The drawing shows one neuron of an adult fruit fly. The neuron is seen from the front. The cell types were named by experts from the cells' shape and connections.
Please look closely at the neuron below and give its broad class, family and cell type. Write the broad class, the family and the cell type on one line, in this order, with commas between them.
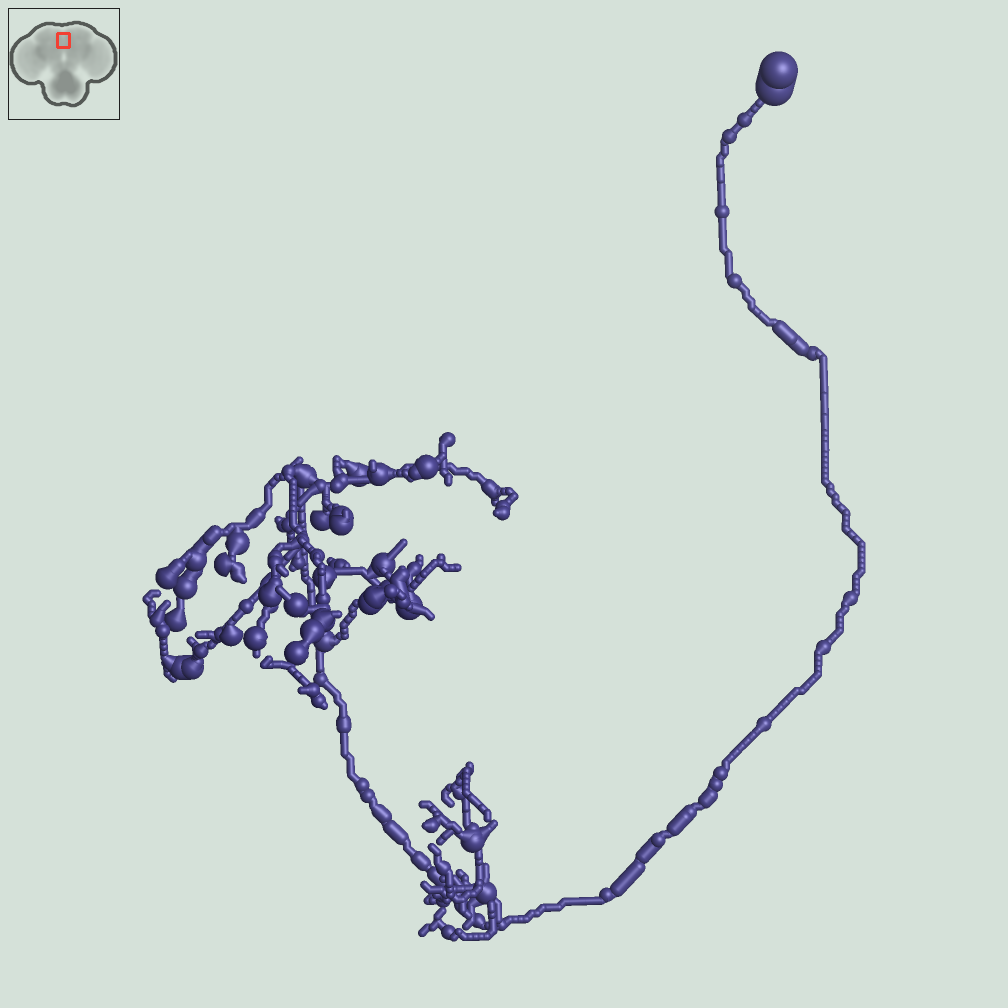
central-brain intrinsic neuron, class CX, vDeltaI_a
